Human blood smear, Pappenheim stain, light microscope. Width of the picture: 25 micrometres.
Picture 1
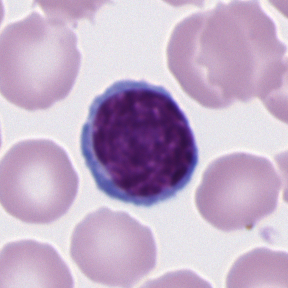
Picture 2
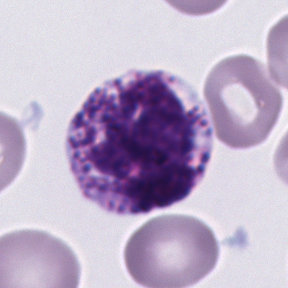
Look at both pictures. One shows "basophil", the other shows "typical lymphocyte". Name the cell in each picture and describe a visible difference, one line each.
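Picture 1 shows a typical lymphocyte: The cytoplasm forms a narrow blue rim around the nucleus.
Picture 2 shows a basophil: The cytoplasm between the granules is pale with a faint pink tinge.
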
